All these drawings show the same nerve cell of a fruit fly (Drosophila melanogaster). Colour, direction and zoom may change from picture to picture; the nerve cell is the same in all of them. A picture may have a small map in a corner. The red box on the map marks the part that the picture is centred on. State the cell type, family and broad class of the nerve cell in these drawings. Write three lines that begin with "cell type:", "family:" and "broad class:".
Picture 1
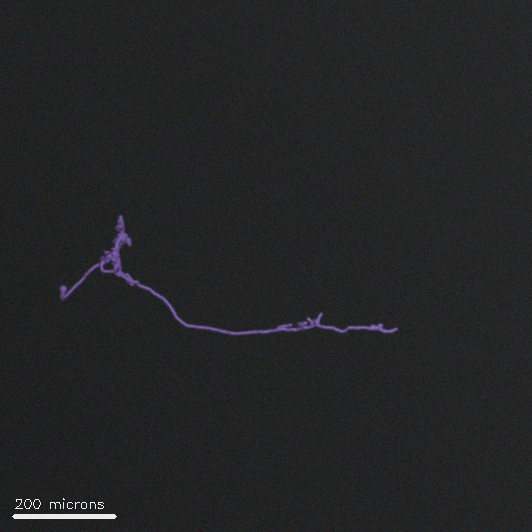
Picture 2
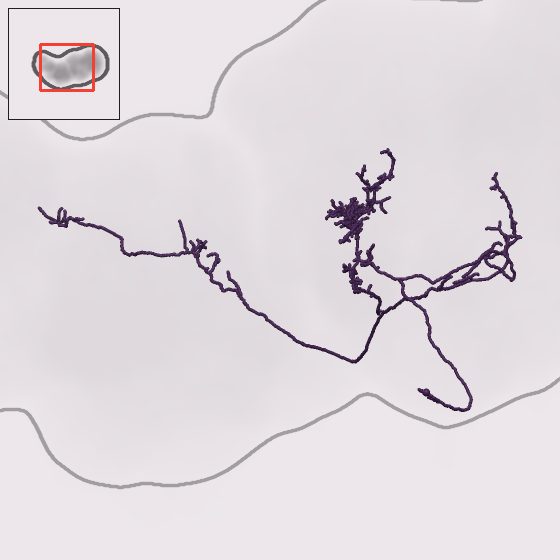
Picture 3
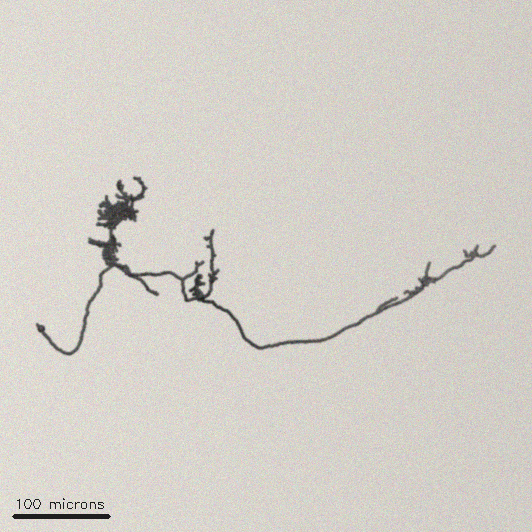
cell type: DNge097
family: hemilineage MD3
broad class: descending neuron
